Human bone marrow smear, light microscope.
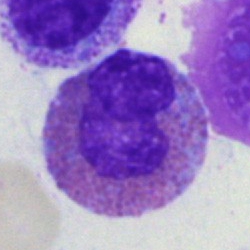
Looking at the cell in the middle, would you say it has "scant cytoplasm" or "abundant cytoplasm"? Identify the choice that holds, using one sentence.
What surrounds the nucleus is plentiful cytoplasm.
